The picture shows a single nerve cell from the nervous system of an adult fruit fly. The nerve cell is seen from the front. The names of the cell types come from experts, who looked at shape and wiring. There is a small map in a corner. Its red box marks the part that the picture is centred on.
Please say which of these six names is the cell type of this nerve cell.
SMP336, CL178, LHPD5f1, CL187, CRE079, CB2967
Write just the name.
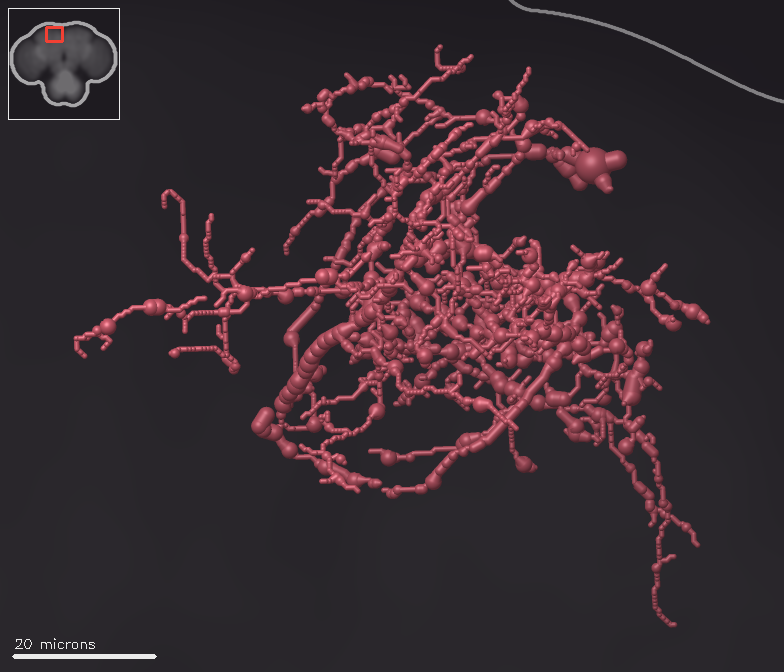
SMP336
